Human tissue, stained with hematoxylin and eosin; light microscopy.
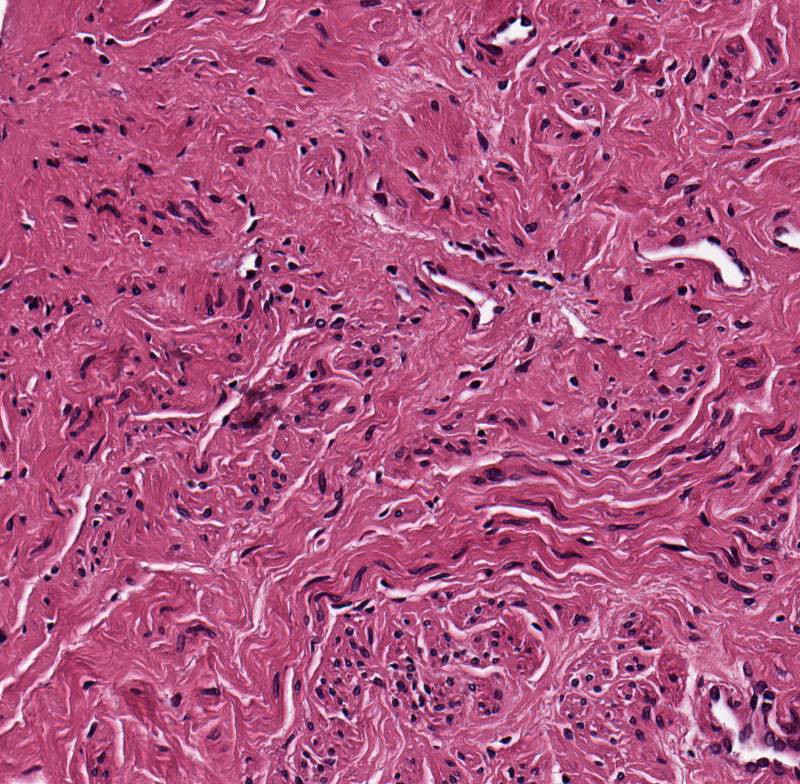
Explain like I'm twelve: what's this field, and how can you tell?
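The field shows dense connective tissue. What decides is its wavy, interlacing pink collagen bundles holding spindle-shaped cells with slender, dark, elongated nuclei.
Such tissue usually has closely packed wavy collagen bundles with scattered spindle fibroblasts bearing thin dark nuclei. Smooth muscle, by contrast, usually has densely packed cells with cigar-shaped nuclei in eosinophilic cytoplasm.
No epithelium appears.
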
